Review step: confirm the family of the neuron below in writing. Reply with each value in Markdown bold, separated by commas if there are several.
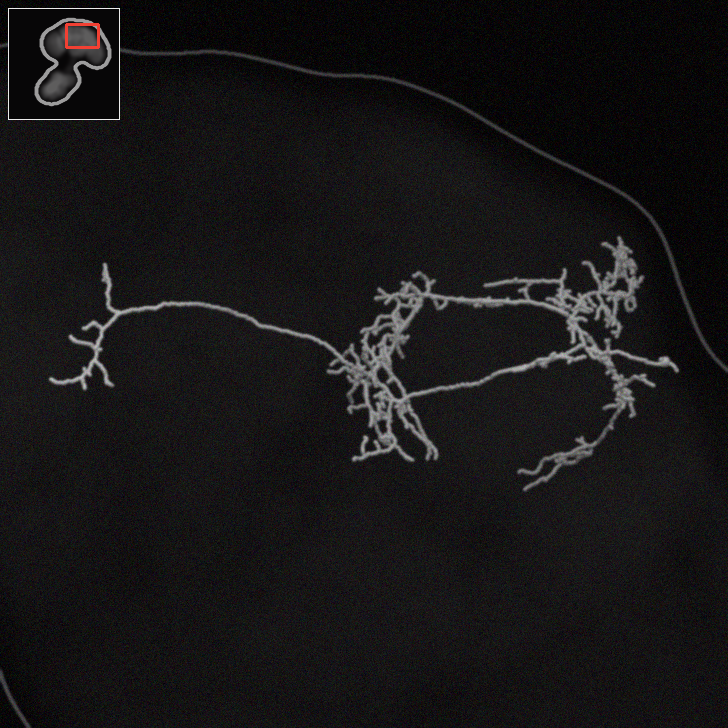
**hemilineage SLPa&l1_anterior**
